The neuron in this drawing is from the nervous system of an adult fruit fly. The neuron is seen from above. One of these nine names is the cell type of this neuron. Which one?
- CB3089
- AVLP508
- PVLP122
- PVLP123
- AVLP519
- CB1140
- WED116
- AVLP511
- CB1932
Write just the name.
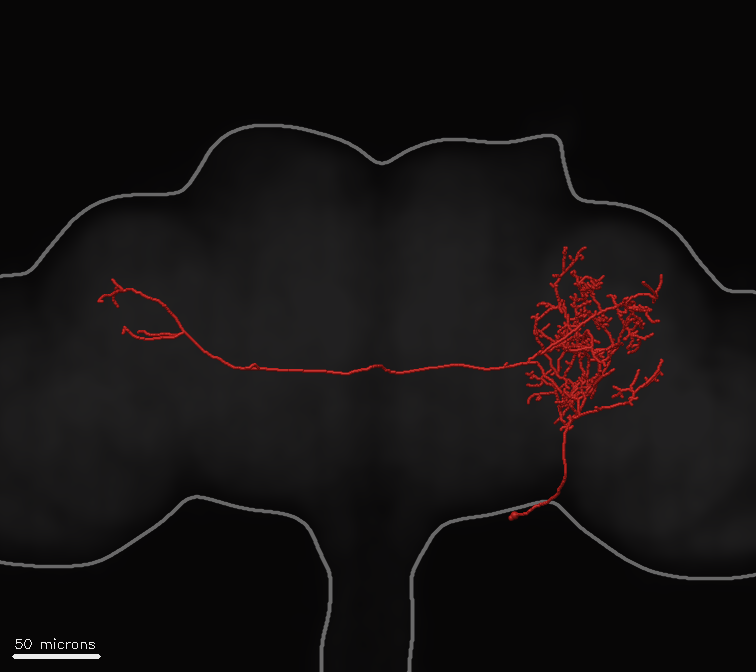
AVLP511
